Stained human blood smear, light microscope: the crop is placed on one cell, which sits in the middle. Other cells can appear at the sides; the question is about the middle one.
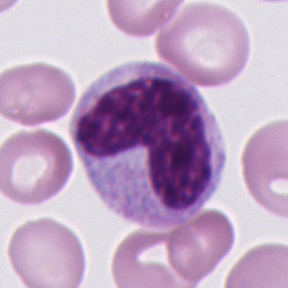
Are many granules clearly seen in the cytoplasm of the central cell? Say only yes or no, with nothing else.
Yes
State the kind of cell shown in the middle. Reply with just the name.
band neutrophil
